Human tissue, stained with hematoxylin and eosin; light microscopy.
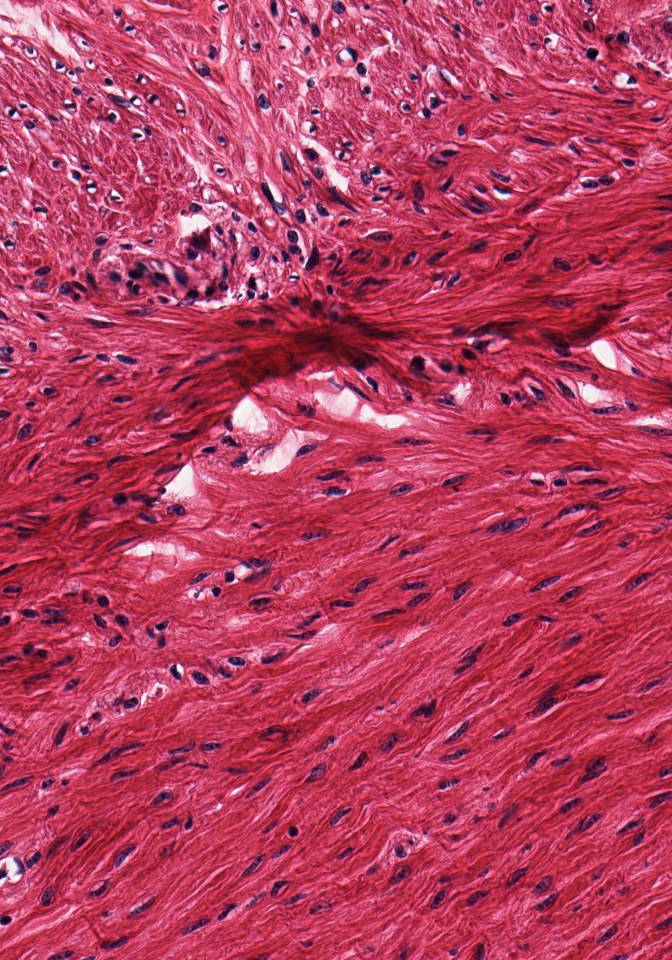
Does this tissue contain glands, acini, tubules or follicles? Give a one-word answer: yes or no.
No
